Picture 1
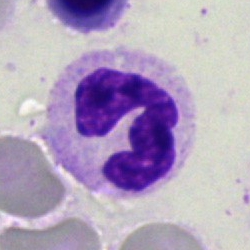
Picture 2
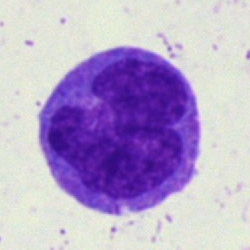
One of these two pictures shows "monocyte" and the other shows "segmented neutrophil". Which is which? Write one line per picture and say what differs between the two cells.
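Picture 1 shows a segmented neutrophil: The cytoplasm is plentiful and pale pinkish-lilac.
Picture 2 shows a monocyte: The nucleus fills most of the cell, leaving a narrow rim of cytoplasm.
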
